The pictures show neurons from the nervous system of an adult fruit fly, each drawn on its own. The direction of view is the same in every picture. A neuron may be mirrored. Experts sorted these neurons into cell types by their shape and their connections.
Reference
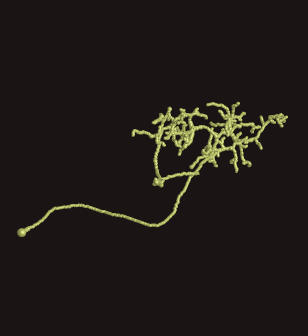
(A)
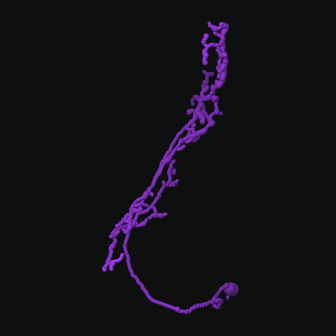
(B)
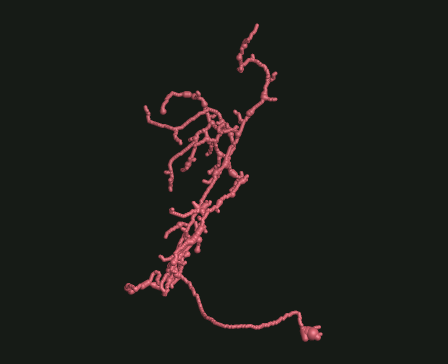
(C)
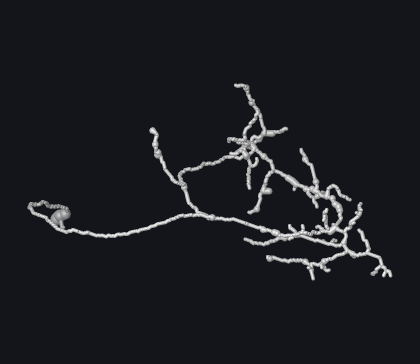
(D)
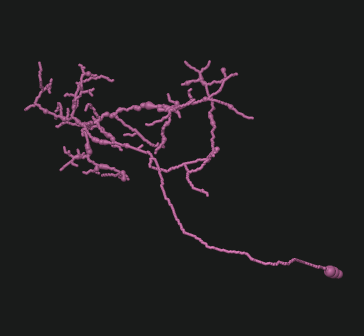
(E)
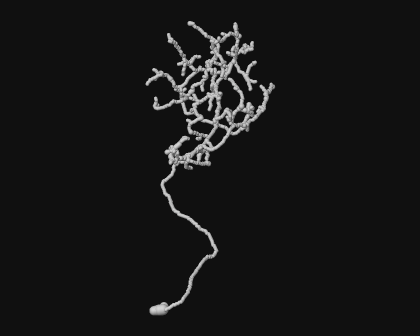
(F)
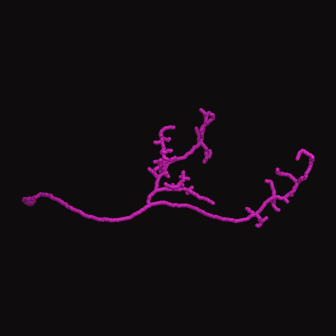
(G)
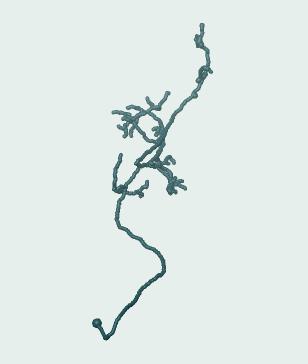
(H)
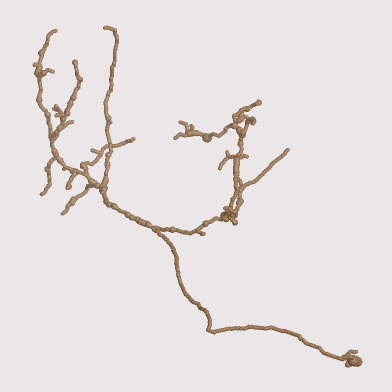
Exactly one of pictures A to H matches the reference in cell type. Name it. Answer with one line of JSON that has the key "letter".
{"letter": "D"}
